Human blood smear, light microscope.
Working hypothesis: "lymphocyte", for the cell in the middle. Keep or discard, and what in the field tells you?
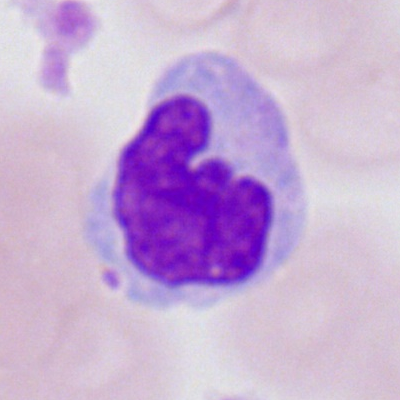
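First check, the nucleus: its right-hand edge is bumpy and folded.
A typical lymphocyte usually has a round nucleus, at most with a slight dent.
On that point lymphocyte does not fit; this cell is a monocyte. Next item, the outline: irregular rather than smoothly round. Chromatin: dark purple, mottled with paler patches. Cytoplasm: pale grey-blue, with no coarse granules.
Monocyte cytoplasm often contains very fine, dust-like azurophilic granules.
Last item: small purple fragments lie apart from the cell in the upper left corner.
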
